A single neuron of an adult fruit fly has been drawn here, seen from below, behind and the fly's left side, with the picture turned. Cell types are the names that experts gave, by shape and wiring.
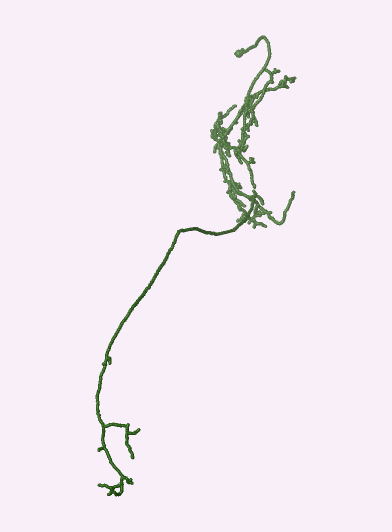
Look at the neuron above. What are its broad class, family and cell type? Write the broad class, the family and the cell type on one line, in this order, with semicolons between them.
descending neuron; hemilineage MX12; DNg12_c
